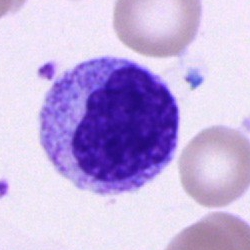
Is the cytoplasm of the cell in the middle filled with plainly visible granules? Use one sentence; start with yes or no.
Yes, in the cytoplasm of this cell, many granules are visible.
